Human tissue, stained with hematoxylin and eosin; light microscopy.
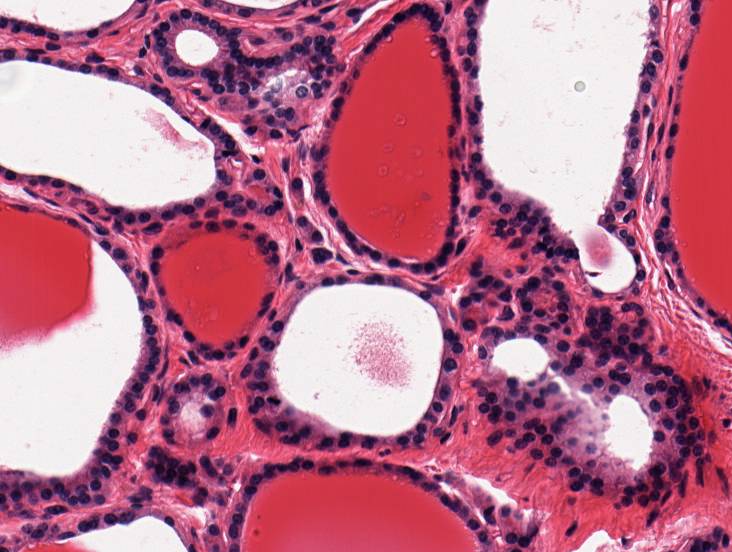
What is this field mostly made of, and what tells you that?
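Thyroid follicle: closely packed round to oval follicles of widely varying size. Several, at upper centre, left edge and bottom, filled with homogeneous deep red colloid.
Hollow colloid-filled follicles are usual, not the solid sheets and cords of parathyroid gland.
Lining: single layer of low cuboidal cells, small round dark nuclei, uniform.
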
